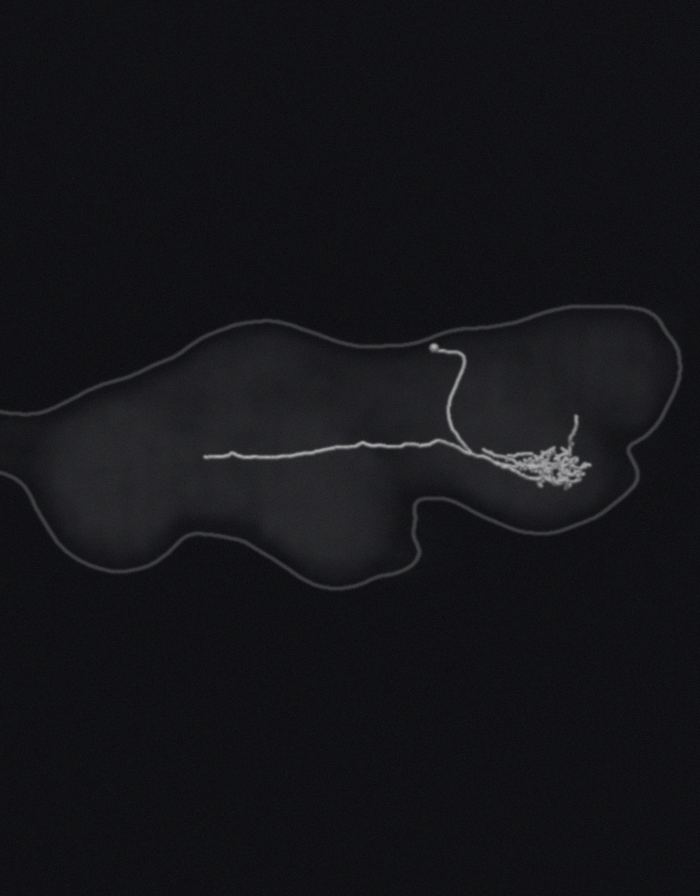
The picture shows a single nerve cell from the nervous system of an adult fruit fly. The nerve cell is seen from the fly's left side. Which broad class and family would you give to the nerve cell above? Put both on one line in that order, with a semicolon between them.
nerve-cord intrinsic neuron; hemilineage 23B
